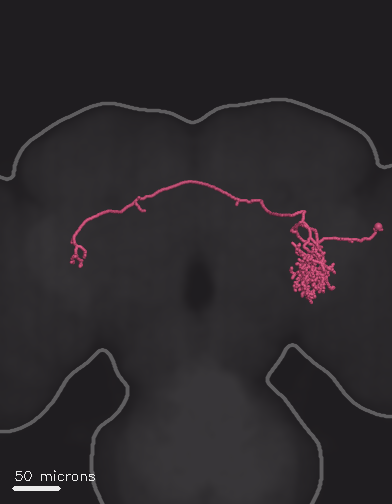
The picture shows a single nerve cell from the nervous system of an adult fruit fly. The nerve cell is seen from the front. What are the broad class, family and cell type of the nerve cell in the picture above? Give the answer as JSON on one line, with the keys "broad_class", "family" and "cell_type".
{"broad_class": "central-brain intrinsic neuron", "family": "hemilineage VLPl2_medial", "cell_type": "AVLP194_c2"}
